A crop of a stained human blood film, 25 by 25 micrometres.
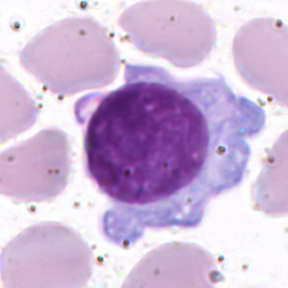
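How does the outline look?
Irregular, with several blunt projections along the right and lower edges.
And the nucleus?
Round, about 11 micrometres across, with deep purple, densely mottled chromatin.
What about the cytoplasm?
Pale grey-blue, with its widest rim on the right side of the nucleus.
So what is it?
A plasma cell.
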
